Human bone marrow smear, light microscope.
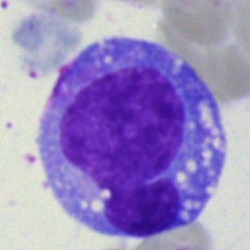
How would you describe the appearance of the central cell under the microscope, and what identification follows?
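A deep lower-right notch splits the nucleus into a large upper and a smaller lower lobe. Set toward the left, it leaves a wider band of blue cytoplasm on the right. Many small clear vacuoles are scattered through it, mostly rightward. It is a blast.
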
